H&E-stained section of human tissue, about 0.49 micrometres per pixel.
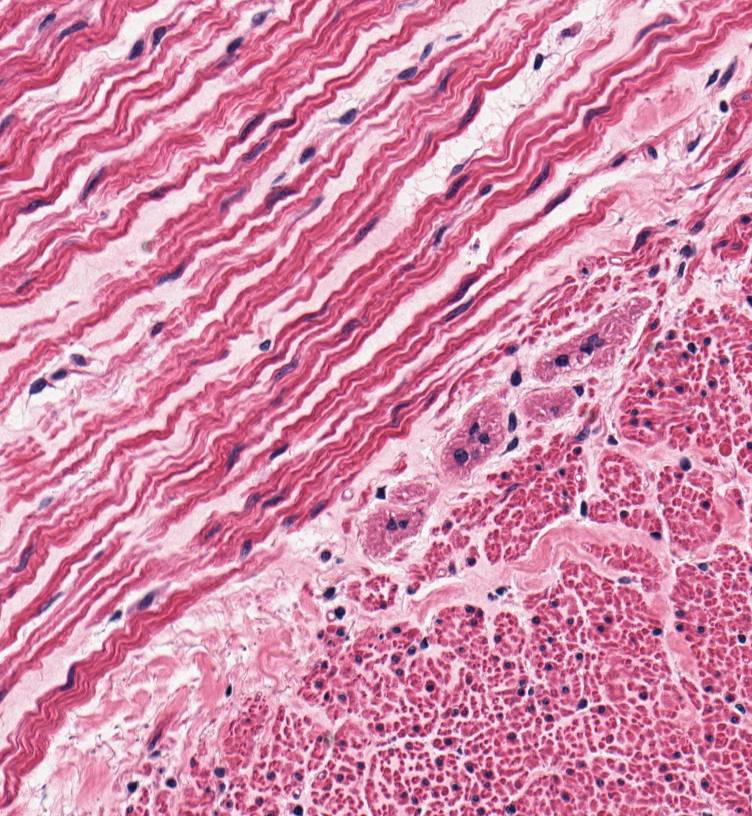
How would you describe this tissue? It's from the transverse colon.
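Layout: a diagonal boundary separates a band of wavy fibres, upper left, from compact tissue cut across, lower right. Upper left: bright pink fibres following a tight wavy course, with dark, elongated nuclei between them. Lower right: thin pale pink septa divide it into irregular groups.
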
